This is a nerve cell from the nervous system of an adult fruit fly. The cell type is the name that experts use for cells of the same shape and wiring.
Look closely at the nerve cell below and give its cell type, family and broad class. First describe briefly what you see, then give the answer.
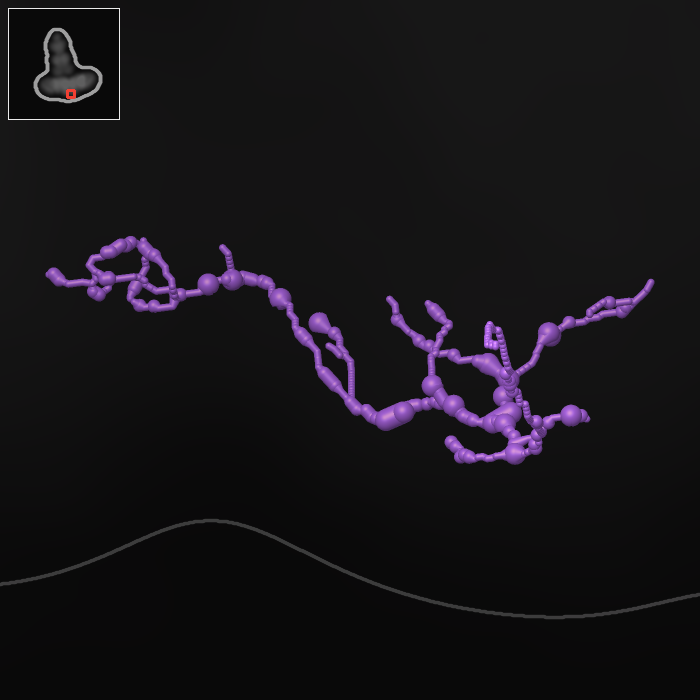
No cell body is drawn. As drawn here it is more than twice as wide as it is tall. Its cell type is TPMN1. The name of its family is class mechanosensory. This is a sensory neuron entering the brain.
